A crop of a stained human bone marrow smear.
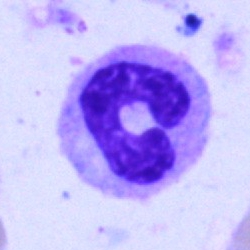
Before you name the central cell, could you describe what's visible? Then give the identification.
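Roughly round in outline, the cell has a smooth edge. Its nucleus forms a thick curved band, bent into a C shape around a small pale central hole, with the gap between its two ends facing to the right. A moderate rim of pale lilac-pink cytoplasm surrounds the nucleus. This is a band neutrophil.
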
